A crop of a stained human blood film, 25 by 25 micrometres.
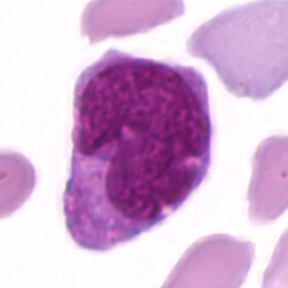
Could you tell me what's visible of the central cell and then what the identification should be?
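The chromatin, I notice, forms a fine, lacy, strand-like network, not coarse clumps. The cell measures about 18 by 14 micrometres, and its nucleus about 14 by 12 micrometres, taking up about 70% of the cell's area. Cytoplasm is widest at the lower left and forms only a thin rim elsewhere; it is pale purplish-lilac and holds fine, faint pinkish-purple granules. So this is an atypical promyelocyte.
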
